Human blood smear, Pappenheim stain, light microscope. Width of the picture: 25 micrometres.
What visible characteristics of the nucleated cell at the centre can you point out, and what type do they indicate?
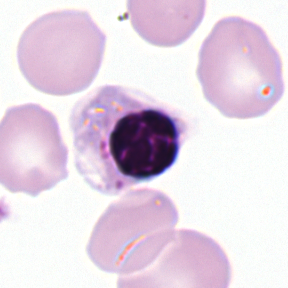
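Round and about 6 micrometres across, the nucleus sits off-centre toward the right side of the cell. The cytoplasm is pale greyish-lilac and spreads broadly, mostly to the left of the nucleus, with a few small purple granules scattered in it. It's a normoblast.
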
